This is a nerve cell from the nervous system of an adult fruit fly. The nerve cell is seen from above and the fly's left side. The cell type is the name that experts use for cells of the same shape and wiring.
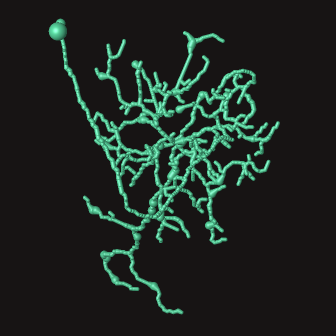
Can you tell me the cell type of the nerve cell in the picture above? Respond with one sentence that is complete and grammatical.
The nerve cell is of cell type Cm6.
